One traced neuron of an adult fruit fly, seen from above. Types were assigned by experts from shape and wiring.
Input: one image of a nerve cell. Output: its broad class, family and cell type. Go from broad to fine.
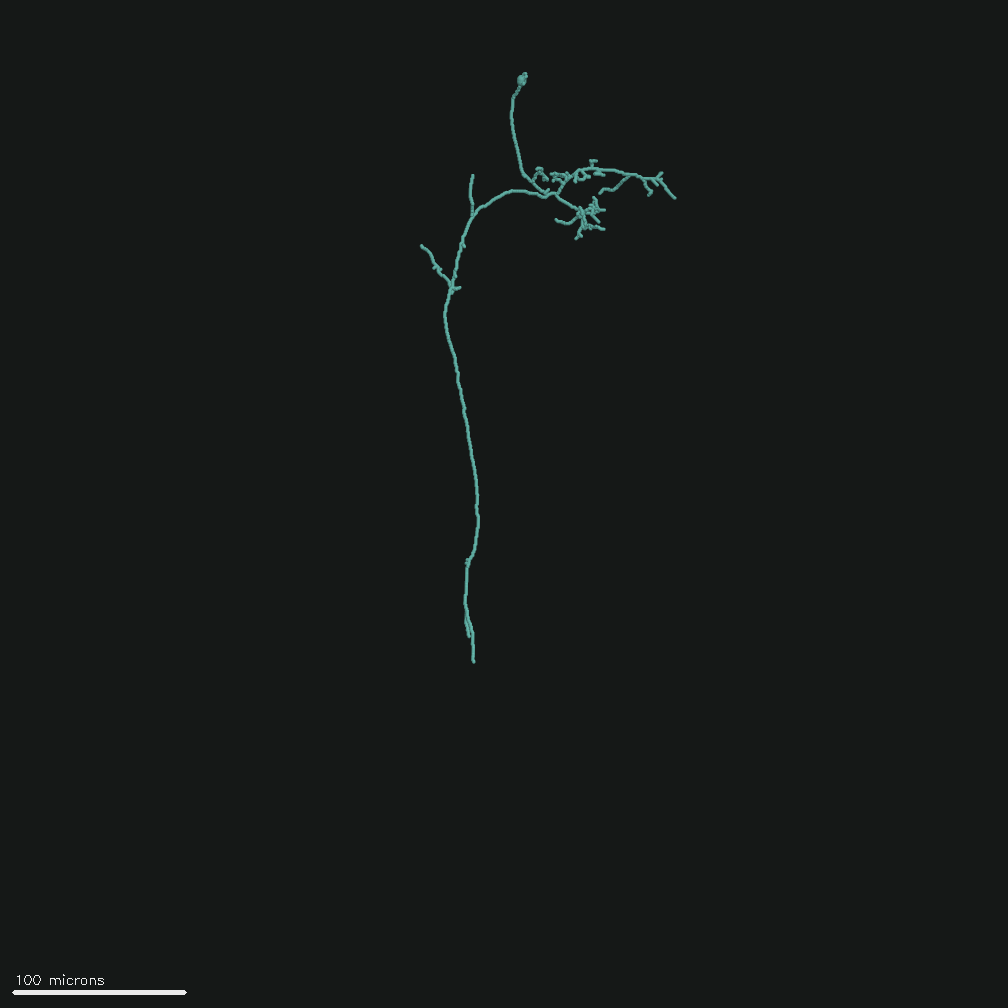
nerve-cord intrinsic neuron; hemilineage 10B; IN10B034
